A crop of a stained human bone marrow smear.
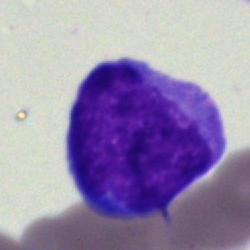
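Blast at the centre of a stained human bone marrow smear, seen by light microscopy. The outline is broadly rounded and somewhat irregular. The nucleus occupies most of the cell. The cytoplasm is blue and lighter than the nucleus. A small pointed tip projects from the lower edge of the cell.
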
